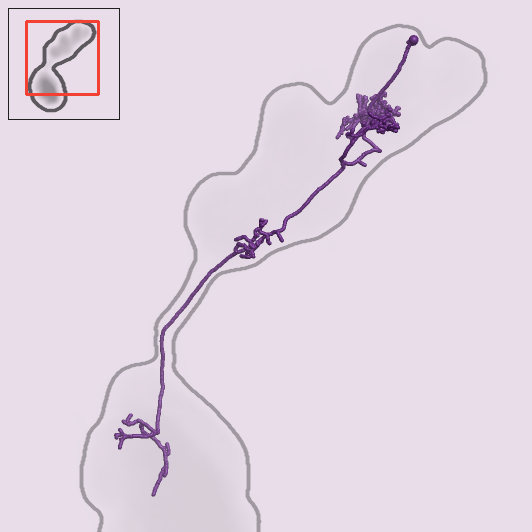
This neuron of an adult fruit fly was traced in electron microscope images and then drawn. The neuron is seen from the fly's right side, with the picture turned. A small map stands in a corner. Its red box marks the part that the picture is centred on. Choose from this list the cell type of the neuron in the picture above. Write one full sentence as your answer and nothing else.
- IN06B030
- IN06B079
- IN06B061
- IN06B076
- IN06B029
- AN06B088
Regarding its cell type, the neuron is AN06B088.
